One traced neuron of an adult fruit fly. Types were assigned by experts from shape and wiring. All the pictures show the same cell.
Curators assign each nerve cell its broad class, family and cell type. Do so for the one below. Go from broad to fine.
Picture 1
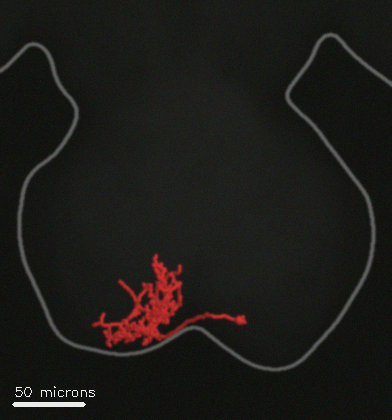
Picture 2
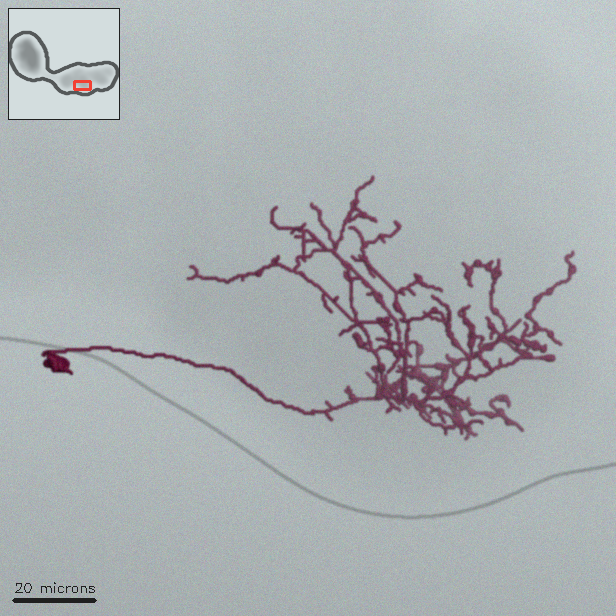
nerve-cord intrinsic neuron; hemilineage 13B; IN13B042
